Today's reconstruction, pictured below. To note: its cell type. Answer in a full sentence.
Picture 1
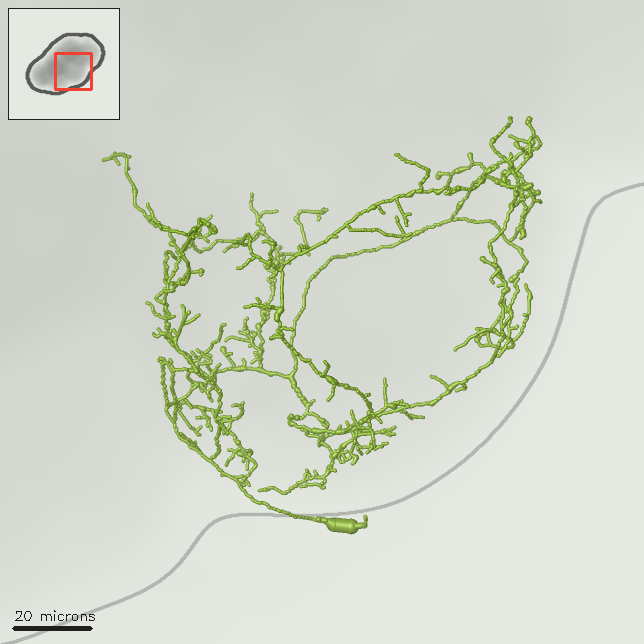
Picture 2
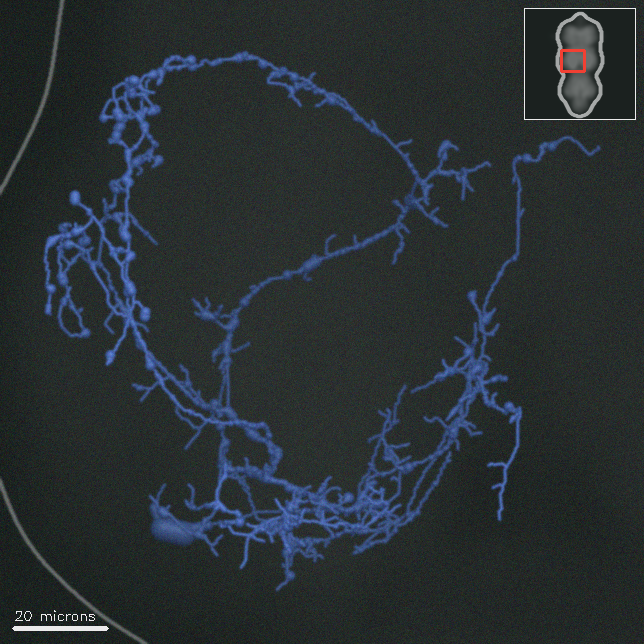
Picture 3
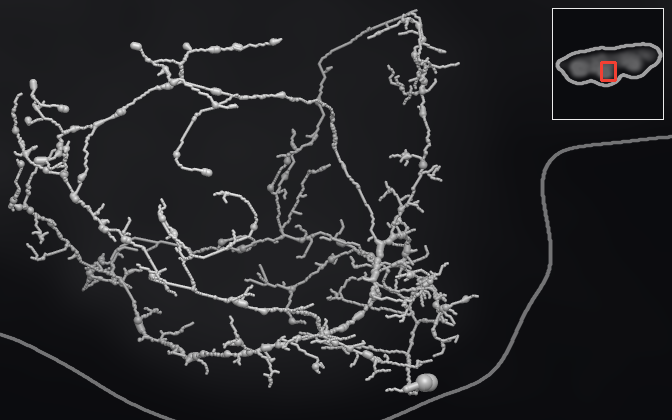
The cell type is IN04B057.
